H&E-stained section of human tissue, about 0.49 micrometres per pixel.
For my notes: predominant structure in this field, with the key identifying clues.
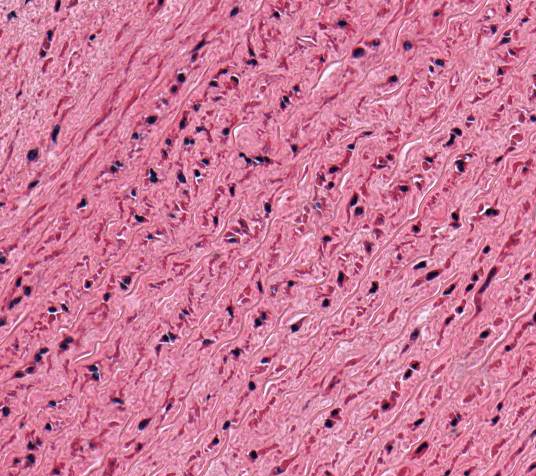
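The principal structure is the tunica media of an artery: a single fibrous tissue spans the field edge to edge, without epithelium, its pink, wavy fibres running together from lower left to upper right, separated by narrow pale clefts.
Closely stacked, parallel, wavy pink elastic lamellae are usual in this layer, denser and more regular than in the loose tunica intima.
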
